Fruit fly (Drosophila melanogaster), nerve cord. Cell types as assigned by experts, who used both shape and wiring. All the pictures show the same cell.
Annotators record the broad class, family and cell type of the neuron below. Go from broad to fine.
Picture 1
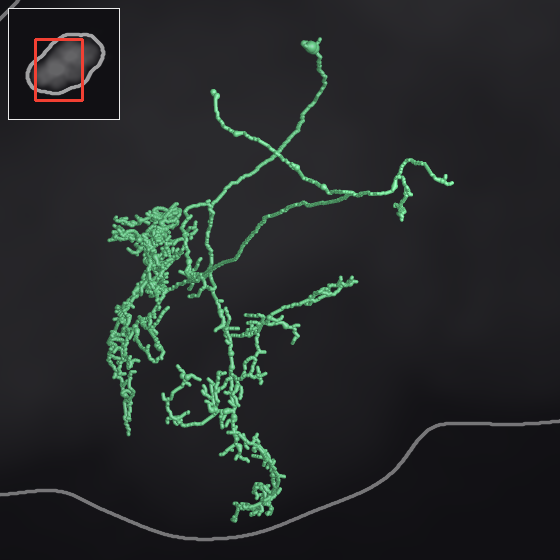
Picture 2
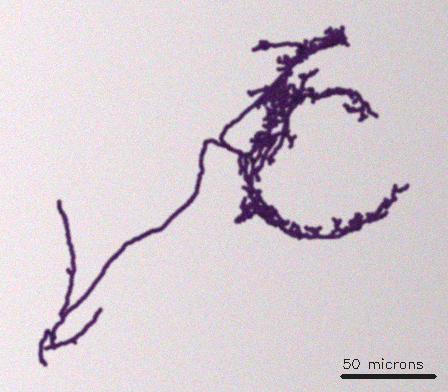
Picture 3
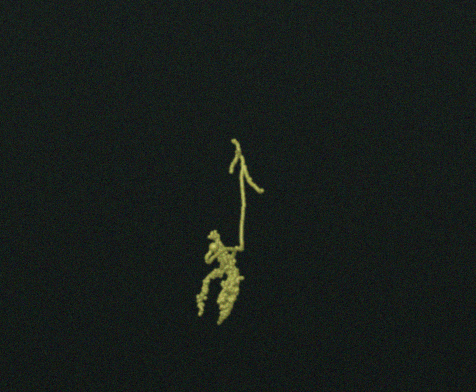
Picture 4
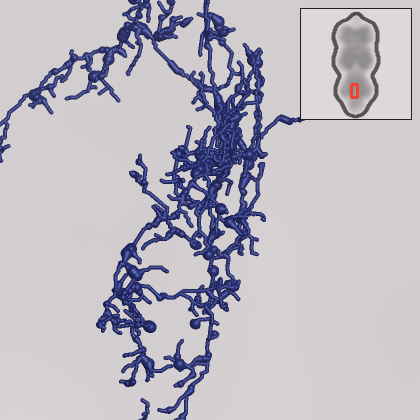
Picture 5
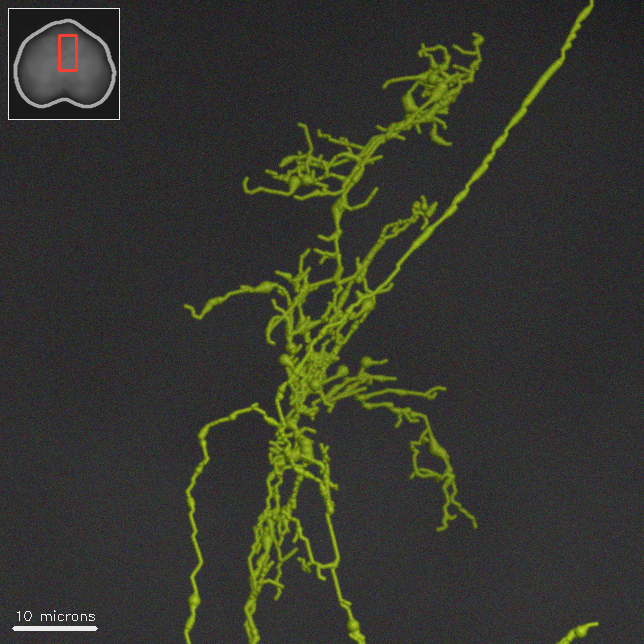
nerve-cord intrinsic neuron; hemilineage 23B; IN23B060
